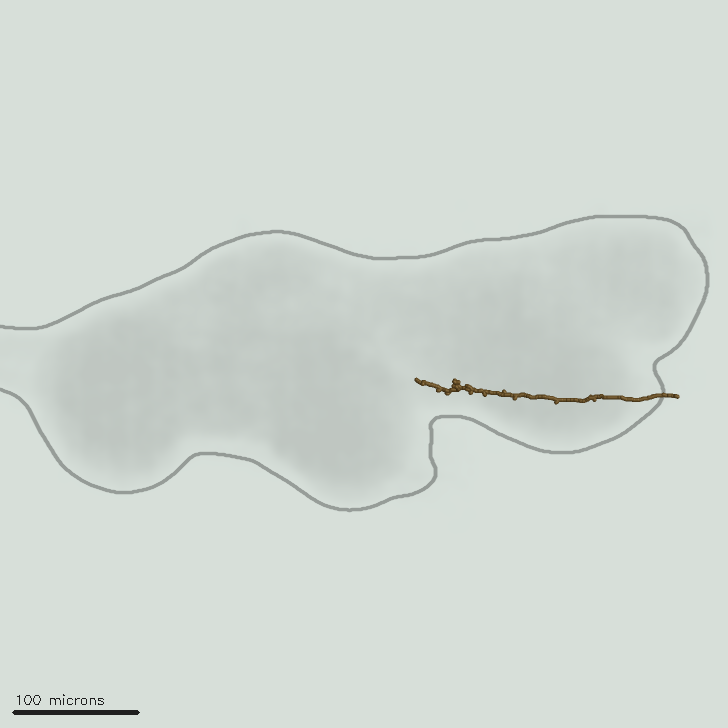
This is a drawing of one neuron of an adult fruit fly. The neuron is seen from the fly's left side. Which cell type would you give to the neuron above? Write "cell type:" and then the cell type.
cell type: SNpp58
